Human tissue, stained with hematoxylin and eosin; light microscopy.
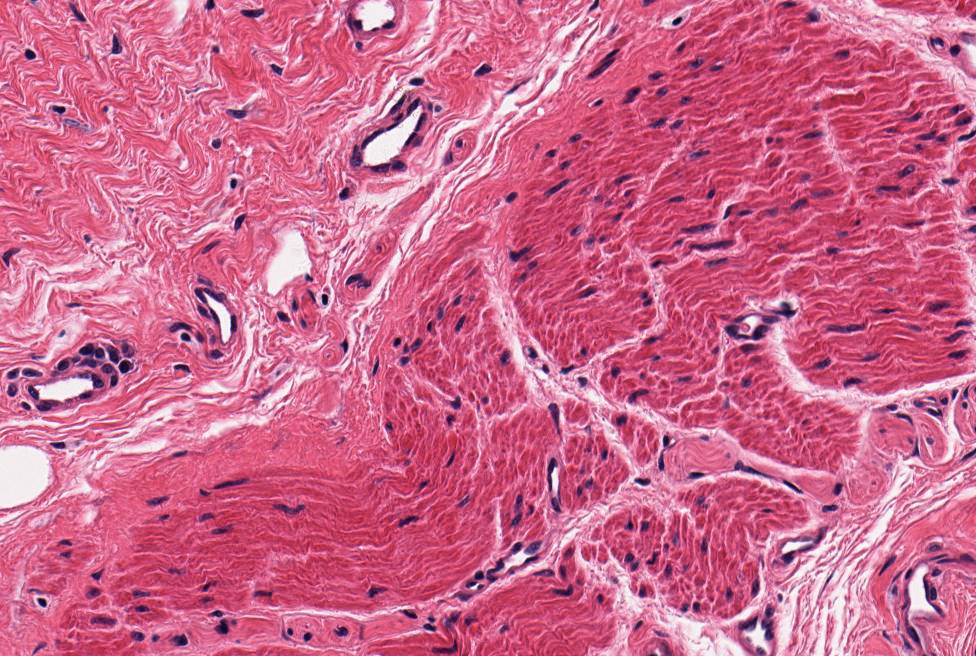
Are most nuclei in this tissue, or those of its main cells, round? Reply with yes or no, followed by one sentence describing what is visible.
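No. The muscle nuclei are elongated and dark blue, lying parallel to the fibres in which they sit.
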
